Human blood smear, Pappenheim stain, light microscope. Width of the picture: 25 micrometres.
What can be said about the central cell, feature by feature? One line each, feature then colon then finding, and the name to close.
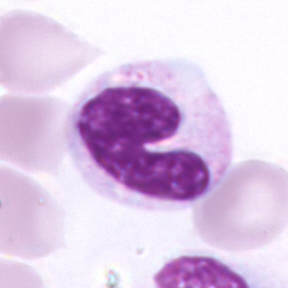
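Outline: round, with a smooth edge
Nucleus: bent into a C, the opening facing right
Chromatin: dark purple, coarsely clumped
Cytoplasm: pale pinkish-lilac
Name: so, band neutrophil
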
